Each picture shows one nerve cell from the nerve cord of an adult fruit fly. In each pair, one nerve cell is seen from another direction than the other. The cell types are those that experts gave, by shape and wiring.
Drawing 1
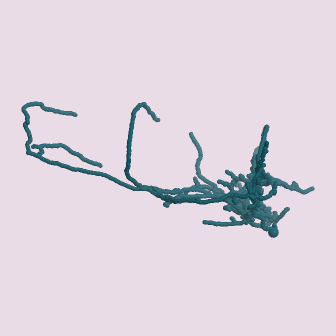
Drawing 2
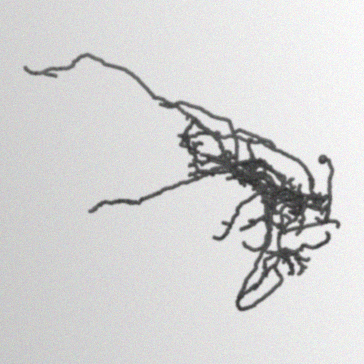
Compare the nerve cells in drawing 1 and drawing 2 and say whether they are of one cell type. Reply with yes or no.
yes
